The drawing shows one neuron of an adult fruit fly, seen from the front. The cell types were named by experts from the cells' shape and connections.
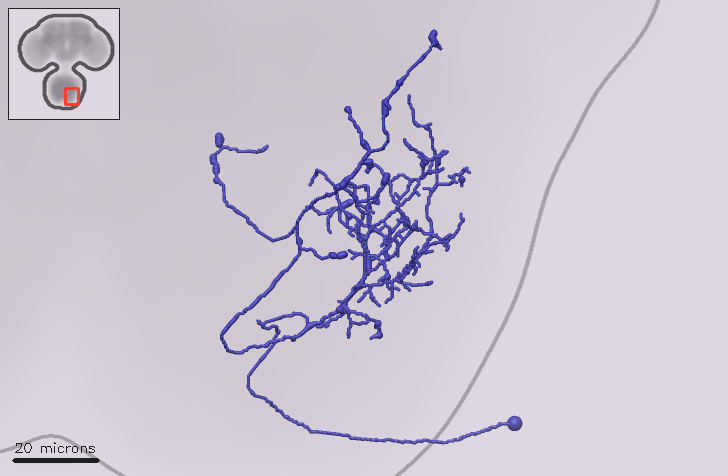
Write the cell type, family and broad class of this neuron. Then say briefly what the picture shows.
The cell type is IN01B054. The family is hemilineage 01B. It is a nerve-cord intrinsic neuron. The cell body is at the lower right of the picture. By the scale bar it is about 100 microns tall in this view. The picture shows dozens of branch ends.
